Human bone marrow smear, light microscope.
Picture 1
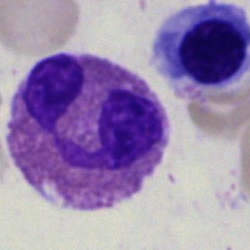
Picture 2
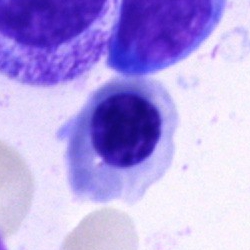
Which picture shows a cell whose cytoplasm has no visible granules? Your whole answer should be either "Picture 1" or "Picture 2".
Picture 2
